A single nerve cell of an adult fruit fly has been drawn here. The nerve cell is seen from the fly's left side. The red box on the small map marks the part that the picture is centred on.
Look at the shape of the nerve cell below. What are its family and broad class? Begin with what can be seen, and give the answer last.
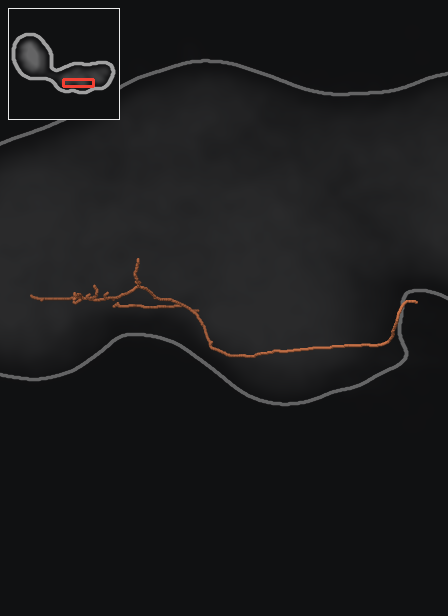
No cell body is drawn. In this view it is more than twice as wide as it is tall. Its family is called class mechanosensory tactile. It is a sensory neuron entering the nerve cord.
